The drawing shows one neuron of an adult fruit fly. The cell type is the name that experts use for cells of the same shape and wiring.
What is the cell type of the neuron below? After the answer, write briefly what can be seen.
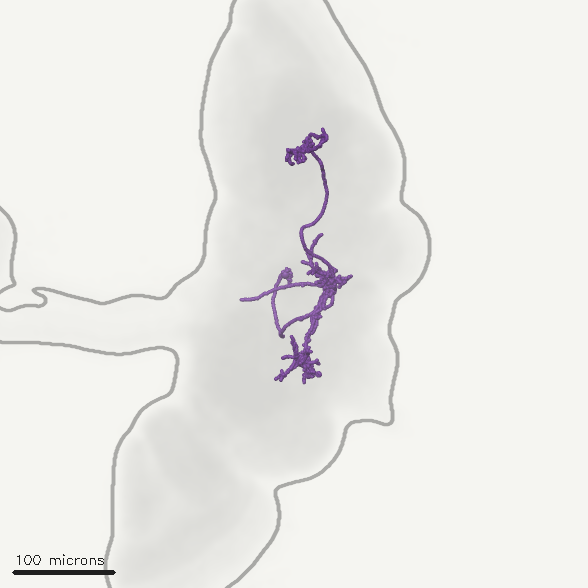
Its cell type is GNG526. This is a central-brain intrinsic neuron. It is in the brain and does not reach the nerve cord. The cell body can be seen in the middle of the picture. From top to bottom in the picture it spans about 250 microns.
